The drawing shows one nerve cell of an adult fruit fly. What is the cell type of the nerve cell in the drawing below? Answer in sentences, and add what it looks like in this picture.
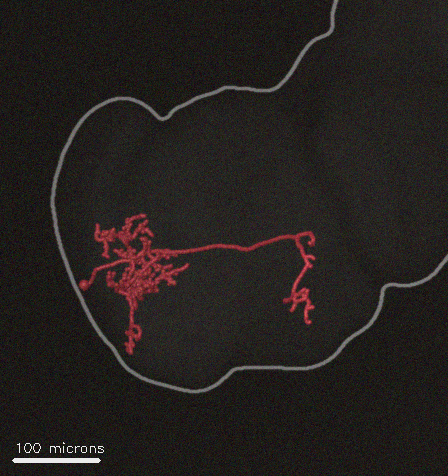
The cell type is CB4165. It is a central-brain intrinsic neuron. The cell body is on the left of the picture. By the scale bar it is about 300 microns wide in this view.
